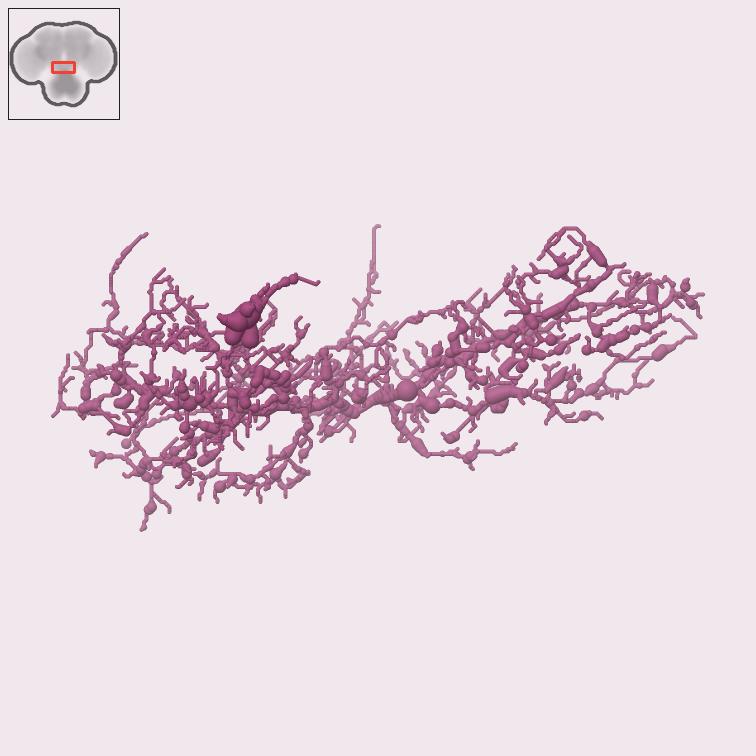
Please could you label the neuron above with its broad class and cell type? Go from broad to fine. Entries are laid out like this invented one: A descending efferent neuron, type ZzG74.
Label: A central-brain intrinsic neuron, type GNG334.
